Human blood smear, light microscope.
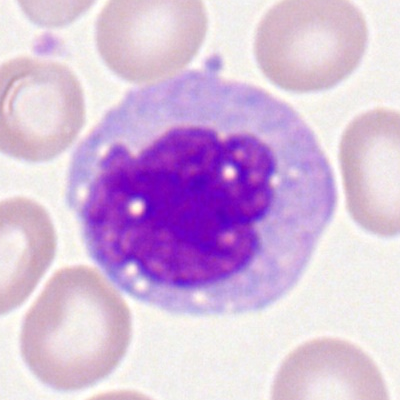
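Monocyte: the central cell of a stained human blood smear. The nucleus is folded and irregular in outline, with chromatin staining dark purple. A wide rim of cytoplasm surrounds it, broadest on the right side of the cell. Several small clear vacuoles are scattered across the cell.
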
